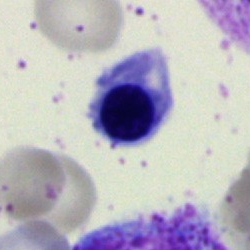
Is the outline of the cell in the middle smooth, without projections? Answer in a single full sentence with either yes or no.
No, ragged or frayed parts, projections, blebs or tags interrupt the cell's outline.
